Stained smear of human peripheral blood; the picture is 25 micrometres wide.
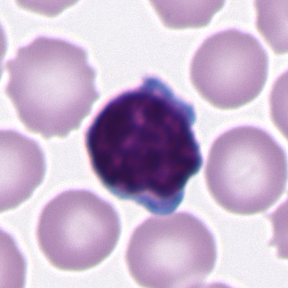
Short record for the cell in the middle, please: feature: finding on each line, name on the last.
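Nucleus: roughly round, not lobed, filling nearly the whole cell
Nuclear size: about 9 micrometres across
Chromatin: dark purple, dense, coarse clumps
Cytoplasm: thin rim, showing mostly along the upper right and lower edges
Name: typical lymphocyte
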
